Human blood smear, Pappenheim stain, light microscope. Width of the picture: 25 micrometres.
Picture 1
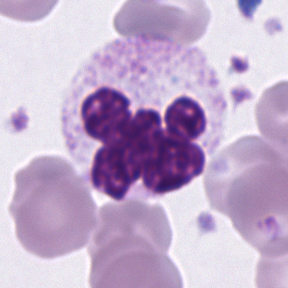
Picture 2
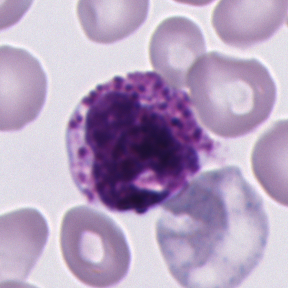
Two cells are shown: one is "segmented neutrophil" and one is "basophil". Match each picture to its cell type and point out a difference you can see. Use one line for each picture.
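In picture 1 we see a segmented neutrophil: The cytoplasm is plentiful and very pale, almost colourless.
In picture 2 we see a basophil: A dark purple nuclear mass fills most of the cell.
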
